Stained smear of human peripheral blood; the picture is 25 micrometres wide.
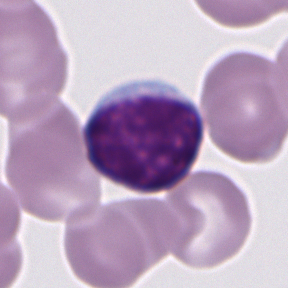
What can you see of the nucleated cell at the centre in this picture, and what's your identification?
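A round, smooth outline bounds the cell. Its nucleus is roughly round and lacks any indentation, with chromatin that is dark purple and coarsely clumped. No granules are visible in the cytoplasm. It is a typical lymphocyte.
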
